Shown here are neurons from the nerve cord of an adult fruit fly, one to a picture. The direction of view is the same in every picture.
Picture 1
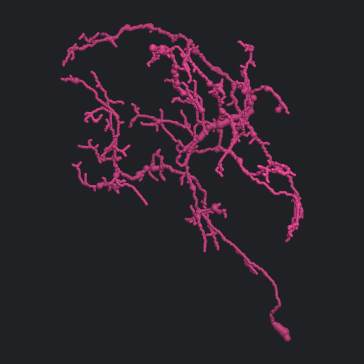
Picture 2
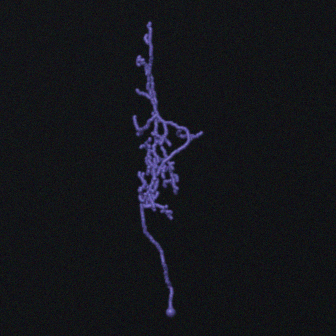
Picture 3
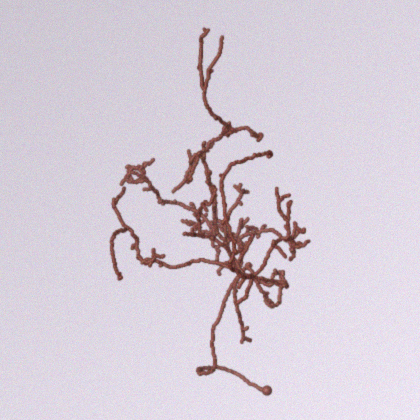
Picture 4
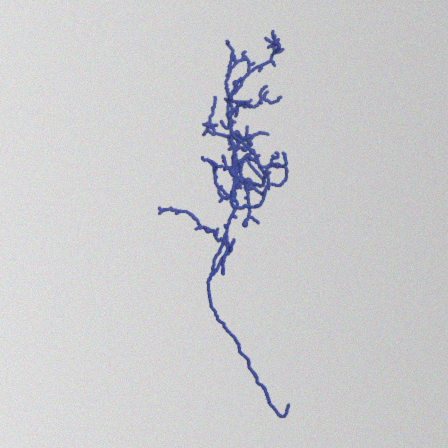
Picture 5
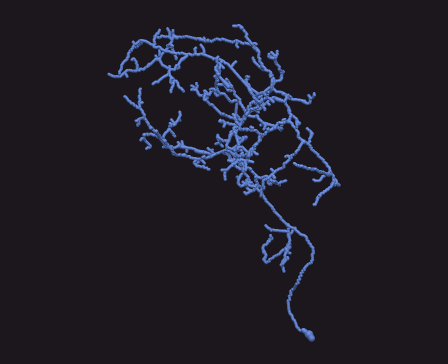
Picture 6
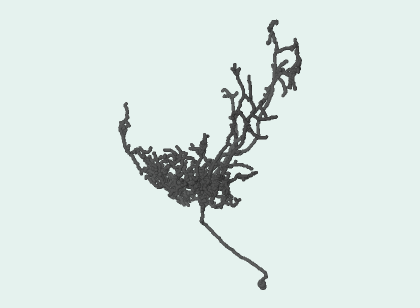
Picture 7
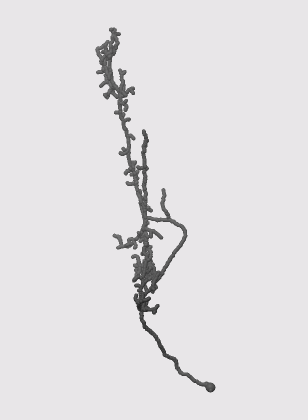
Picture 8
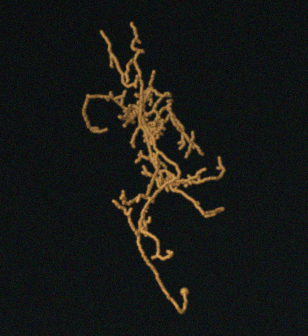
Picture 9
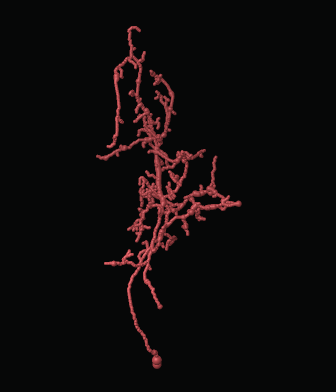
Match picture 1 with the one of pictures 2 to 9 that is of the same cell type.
5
